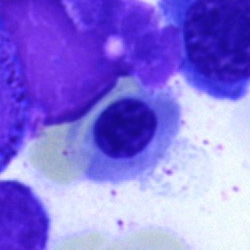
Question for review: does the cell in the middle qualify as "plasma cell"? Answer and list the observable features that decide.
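Start with the cytoplasm, which here is pale greyish-blue, with no granules.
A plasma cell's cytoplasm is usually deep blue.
That pale tone speaks against plasma cell and for erythroblast. The chromatin is dense and dark purple, with no nucleoli visible. A large purple-staining cell presses against the upper border. So the name plasma cell does not fit: this is an erythroblast.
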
